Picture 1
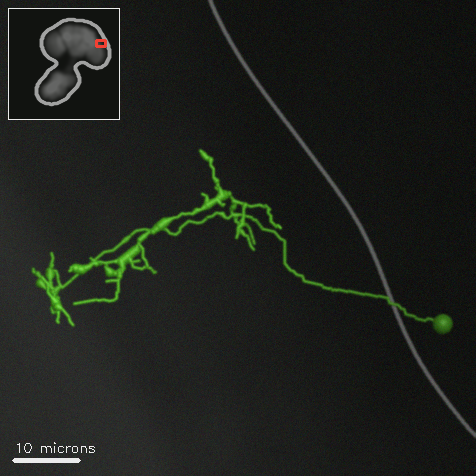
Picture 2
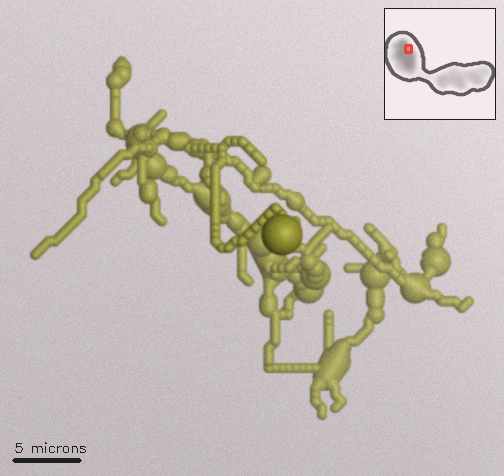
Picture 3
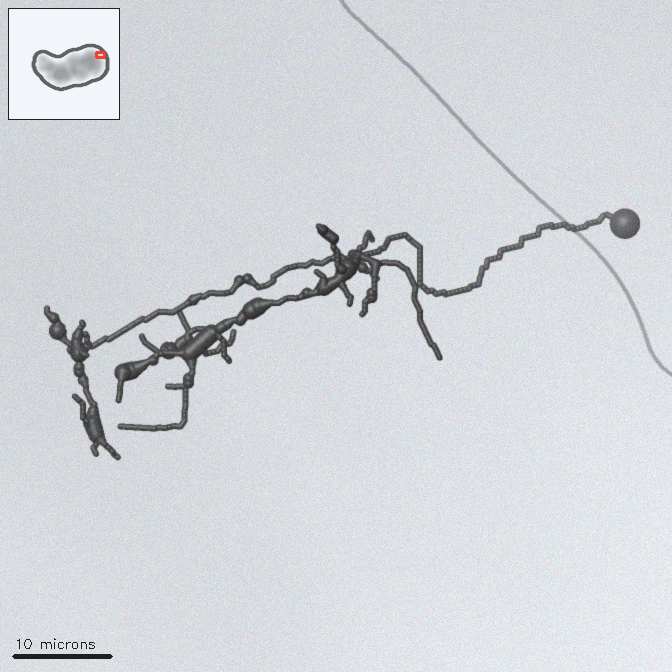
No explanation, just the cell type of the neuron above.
Mi15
